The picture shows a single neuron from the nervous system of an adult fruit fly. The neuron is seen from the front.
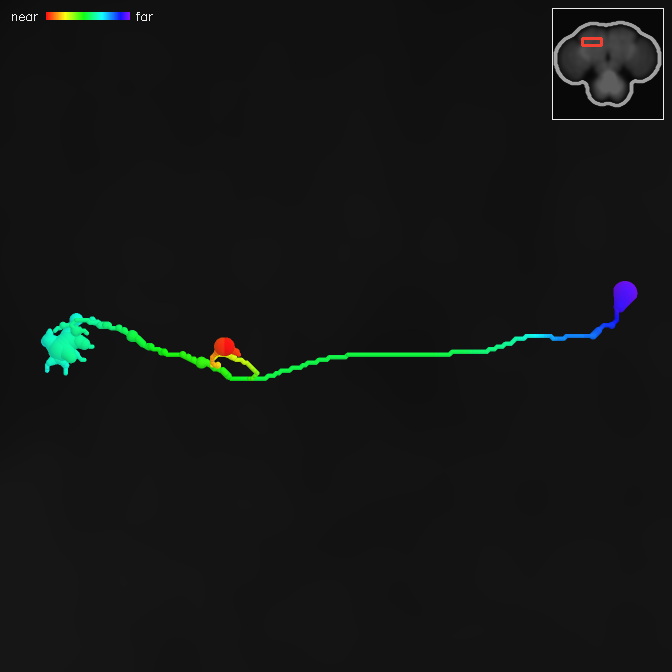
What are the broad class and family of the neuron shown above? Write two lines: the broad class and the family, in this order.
central-brain intrinsic neuron
hemilineage AOTUv3_dorsal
